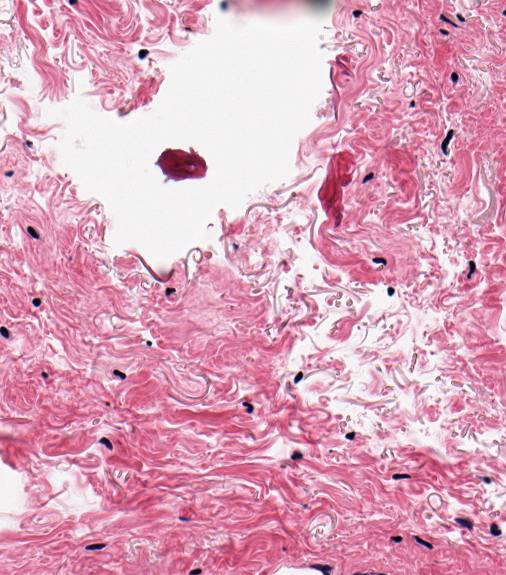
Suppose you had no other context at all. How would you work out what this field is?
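The field shows dermis. Pink fibrous connective tissue fills it entirely, its wavy collagen fibres running in irregular, interlacing bundles among small, dark, elongated nuclei like those of fibroblasts.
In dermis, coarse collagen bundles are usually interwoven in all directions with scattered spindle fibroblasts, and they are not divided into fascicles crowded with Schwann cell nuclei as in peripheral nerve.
No epithelium and no fat cells are present.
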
